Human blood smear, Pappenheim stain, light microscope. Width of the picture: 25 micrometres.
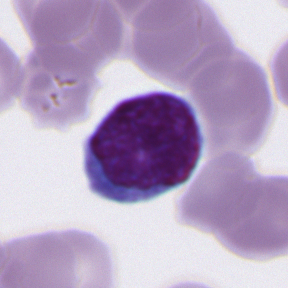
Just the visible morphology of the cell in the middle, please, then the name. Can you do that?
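This one's about 11 by 9 micrometres, with a smooth outline and no surface projections. Its chromatin is dense, dark purple and coarsely clumped. The cytoplasm is widest at the lower left, so the nucleus sits toward the upper right, and you won't see any granules in it. It's a typical lymphocyte.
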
